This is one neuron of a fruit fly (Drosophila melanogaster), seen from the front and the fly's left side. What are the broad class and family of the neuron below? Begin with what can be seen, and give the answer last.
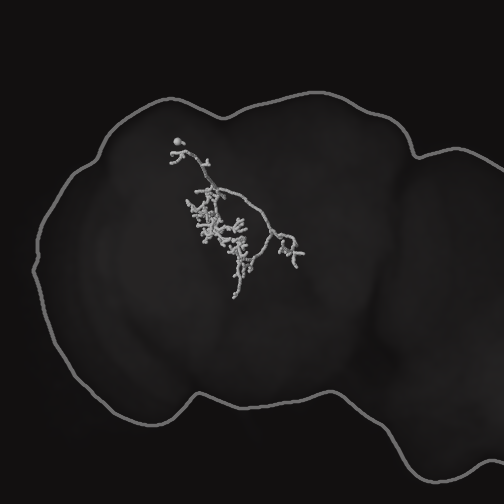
In this view it is about as wide as it is tall. Its broad class is central-brain intrinsic neuron. The family is hemilineage SMPad2.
